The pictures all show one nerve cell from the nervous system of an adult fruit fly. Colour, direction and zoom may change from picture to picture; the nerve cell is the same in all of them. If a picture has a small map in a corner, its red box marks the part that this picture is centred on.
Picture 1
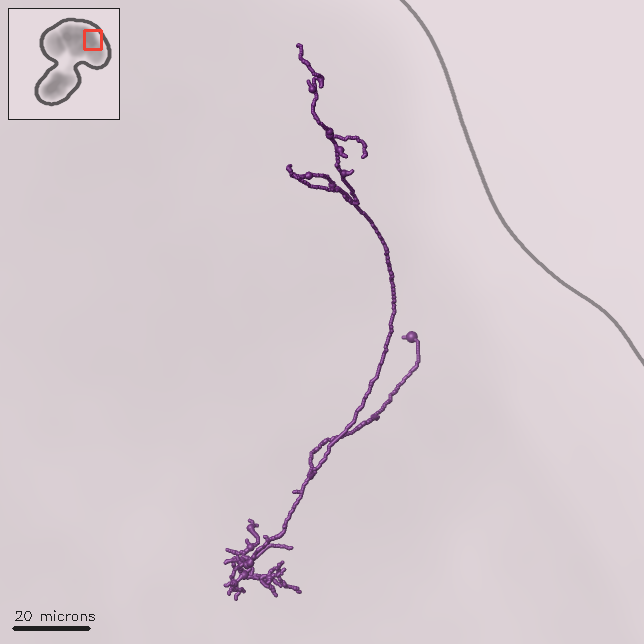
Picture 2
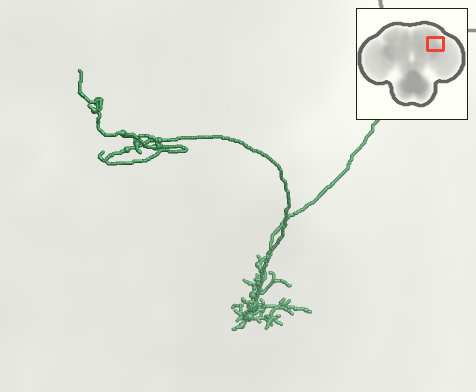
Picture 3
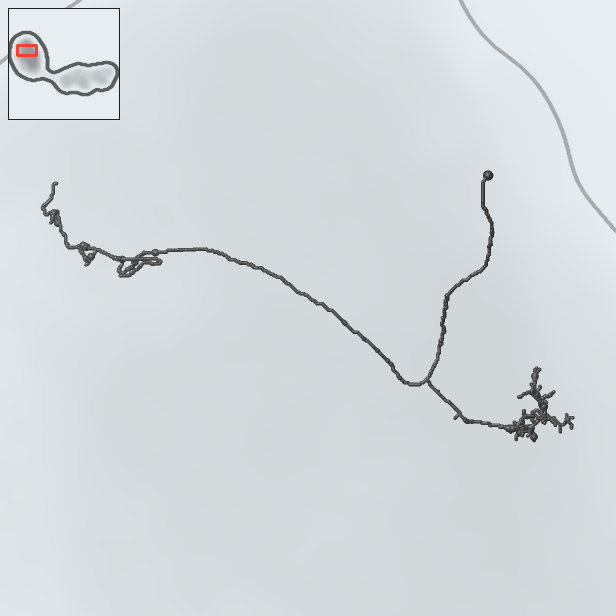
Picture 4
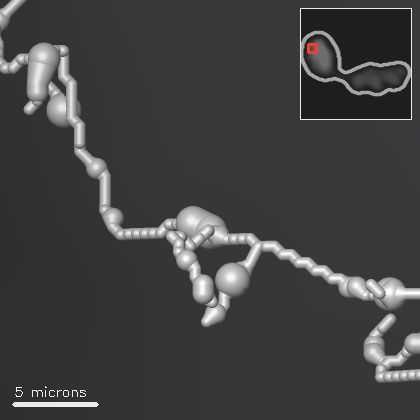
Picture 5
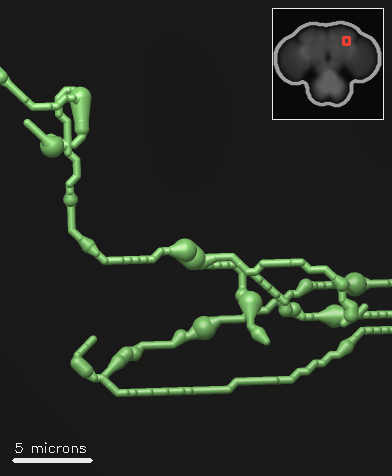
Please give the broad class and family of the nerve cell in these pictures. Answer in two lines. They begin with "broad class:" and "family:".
broad class: visual projection neuron
family: hemilineage VPNd2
